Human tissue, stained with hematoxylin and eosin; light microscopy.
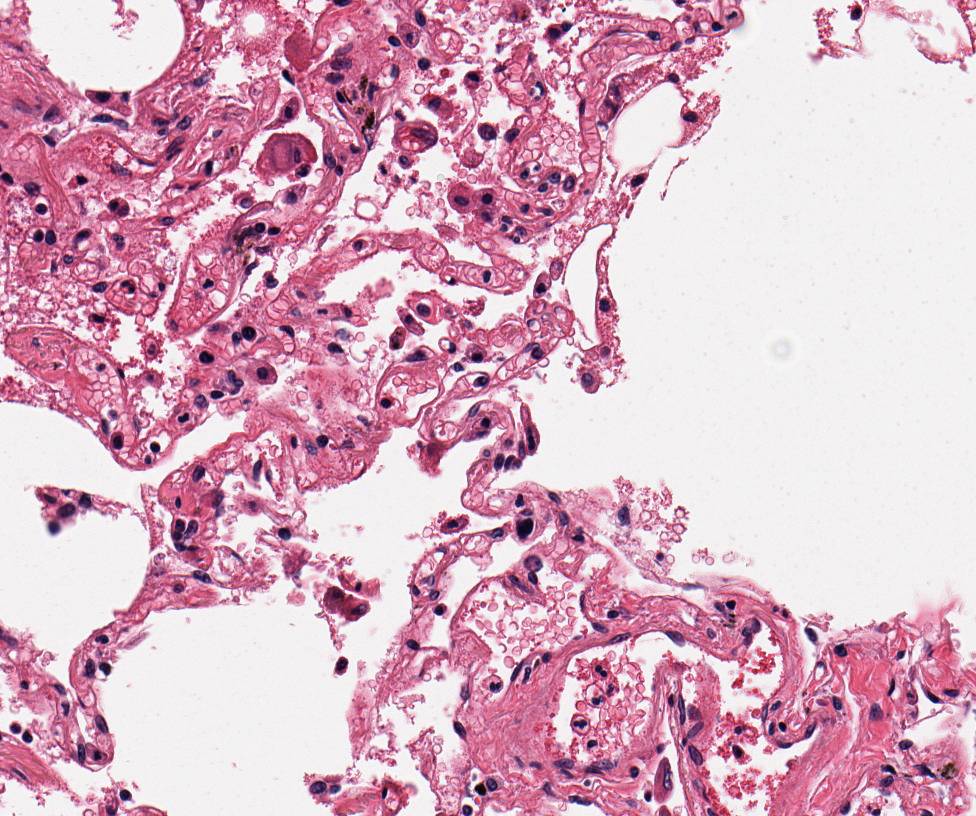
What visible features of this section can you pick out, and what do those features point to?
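Thin branching pink septa enclose open spaces, one large empty space filling most of the upper right. Pale, small, round red blood cells crowd spaces and septal capillaries, densest at lower centre. In places plump cells with round dark nuclei line septa, bulging into spaces. Thicker lower right septa hold wavy pink collagen fibres. This is lung.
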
